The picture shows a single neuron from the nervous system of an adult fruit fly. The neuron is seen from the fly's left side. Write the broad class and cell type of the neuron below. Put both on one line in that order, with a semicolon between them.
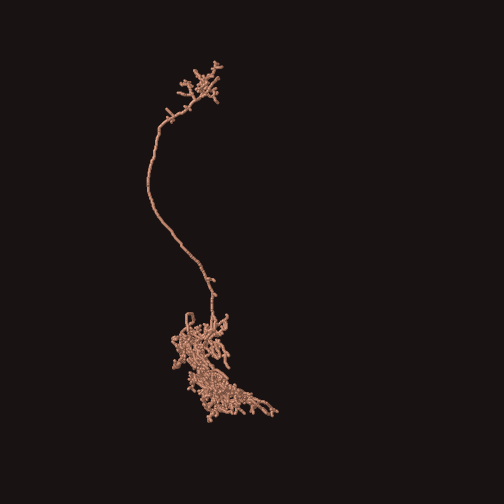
central-brain intrinsic neuron; GNG534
